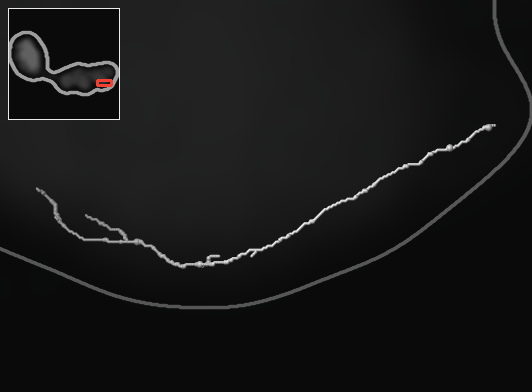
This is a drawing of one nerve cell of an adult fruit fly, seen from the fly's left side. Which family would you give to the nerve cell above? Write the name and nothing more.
class mechanosensory tactile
